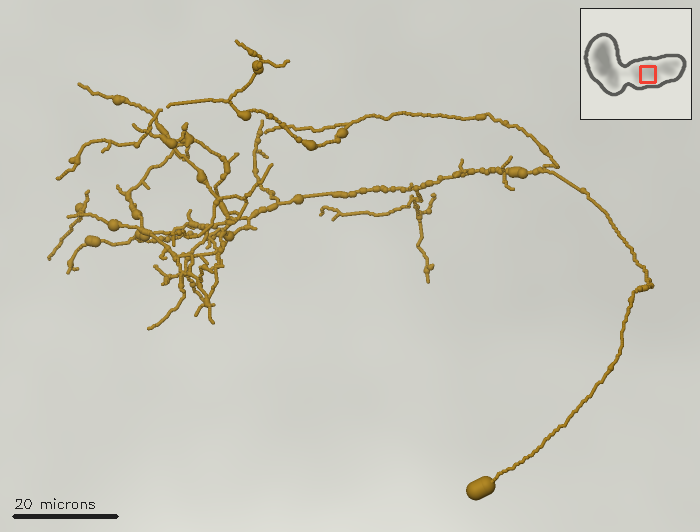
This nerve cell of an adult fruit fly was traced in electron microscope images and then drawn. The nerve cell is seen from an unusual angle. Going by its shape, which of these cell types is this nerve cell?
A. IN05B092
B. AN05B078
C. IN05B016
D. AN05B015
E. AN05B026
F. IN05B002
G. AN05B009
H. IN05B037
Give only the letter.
A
